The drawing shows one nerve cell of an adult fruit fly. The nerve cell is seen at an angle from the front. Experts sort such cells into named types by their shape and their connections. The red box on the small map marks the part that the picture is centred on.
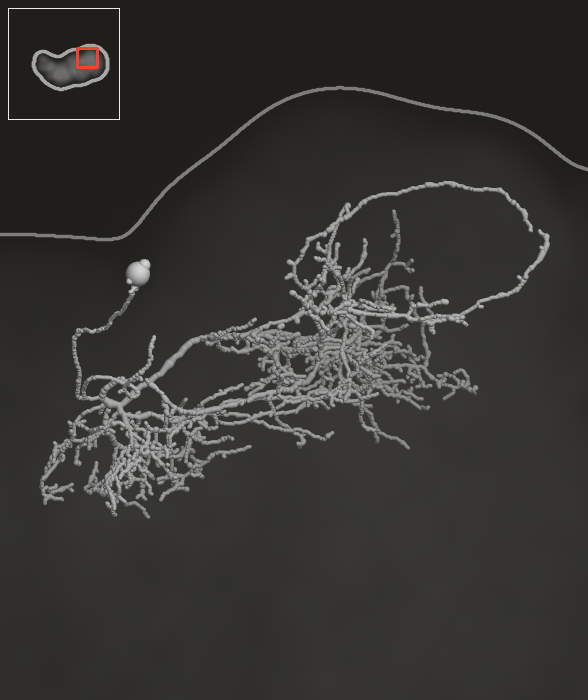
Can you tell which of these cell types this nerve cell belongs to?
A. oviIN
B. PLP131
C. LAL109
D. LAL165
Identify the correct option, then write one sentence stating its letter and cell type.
Being of cell type PLP131, the nerve cell matches option B.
